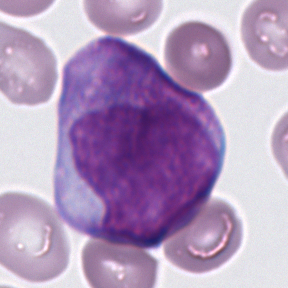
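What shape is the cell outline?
Irregular and somewhat angular rather than round.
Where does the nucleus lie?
Off-centre, toward the lower right of the cell.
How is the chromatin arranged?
Fine and evenly spread, without coarse dark clumps.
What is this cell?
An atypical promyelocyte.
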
